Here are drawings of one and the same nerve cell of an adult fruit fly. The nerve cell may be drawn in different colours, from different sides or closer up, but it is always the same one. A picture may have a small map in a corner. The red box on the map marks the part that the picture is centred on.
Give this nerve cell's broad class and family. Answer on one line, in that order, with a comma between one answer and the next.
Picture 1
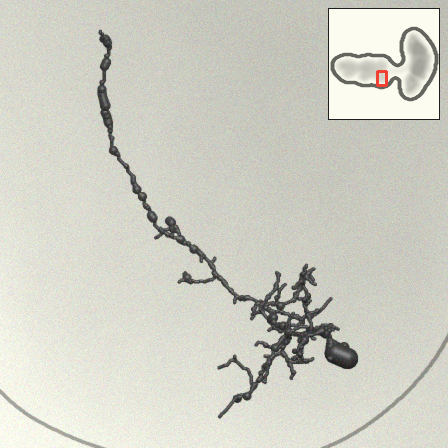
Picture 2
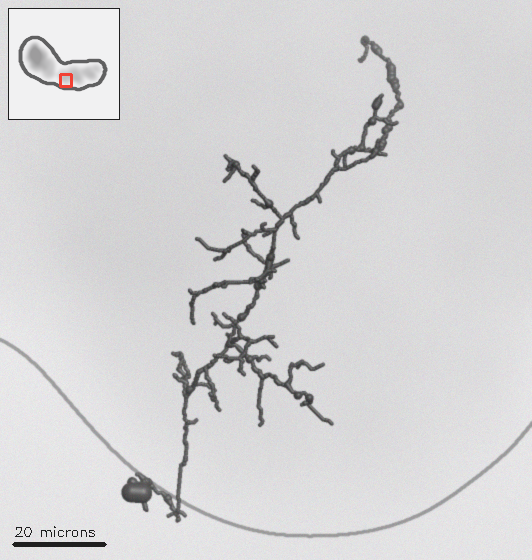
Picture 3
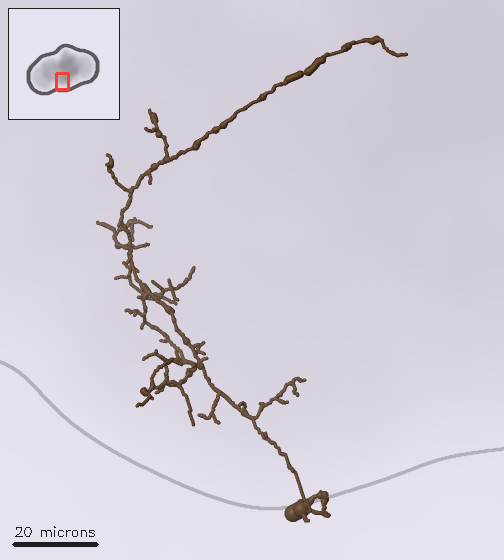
nerve-cord intrinsic neuron, hemilineage 13A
